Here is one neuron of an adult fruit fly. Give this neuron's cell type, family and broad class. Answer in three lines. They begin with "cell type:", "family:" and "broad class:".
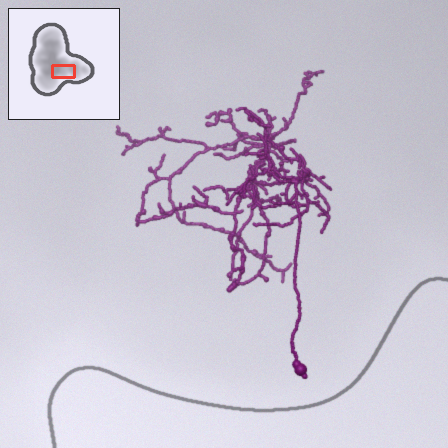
cell type: IN21A050
family: hemilineage 21A
broad class: nerve-cord intrinsic neuron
